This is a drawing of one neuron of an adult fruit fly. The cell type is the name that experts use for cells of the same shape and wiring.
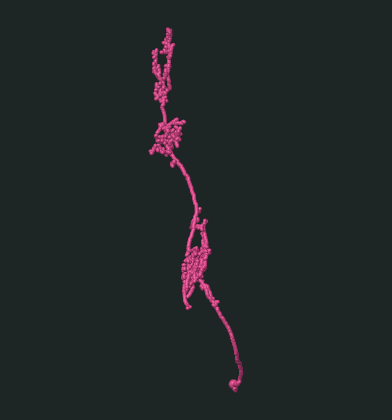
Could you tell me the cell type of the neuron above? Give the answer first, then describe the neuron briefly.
It is of cell type IN09A029. This is a nerve-cord intrinsic neuron. In this view it is more than twice as tall as it is wide.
